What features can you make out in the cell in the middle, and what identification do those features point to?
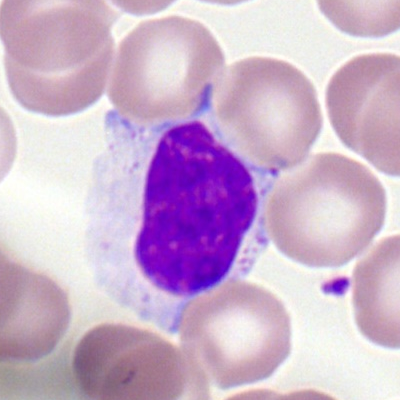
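Set off-centre toward the right, the nucleus leaves a broader band of cytoplasm on its left side. Its chromatin is dense and deep purple, broken by some paler patches. The cytoplasm is abundant and pale greyish-blue, with small reddish-purple granules scattered through it. This cell is a lymphocyte.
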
